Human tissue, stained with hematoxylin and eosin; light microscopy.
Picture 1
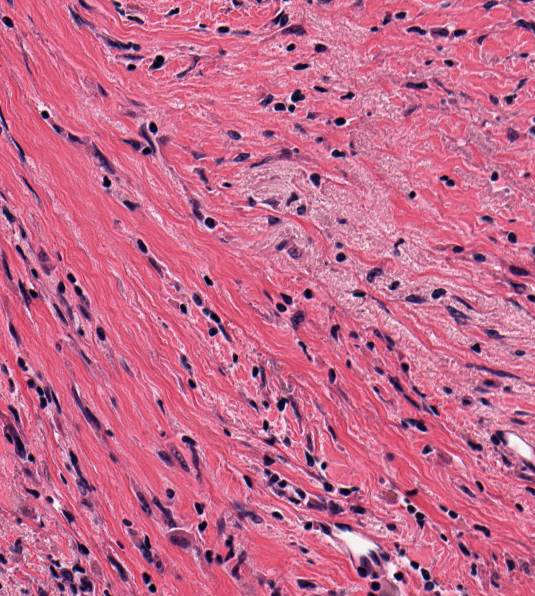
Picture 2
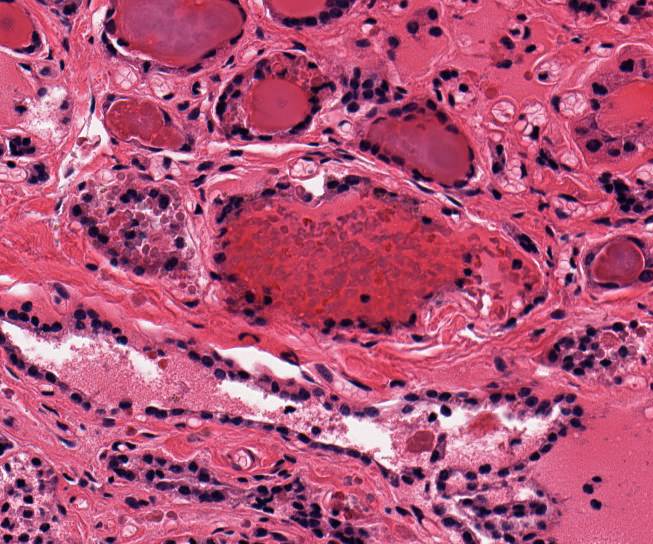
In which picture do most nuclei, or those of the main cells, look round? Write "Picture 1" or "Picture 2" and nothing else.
Picture 2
